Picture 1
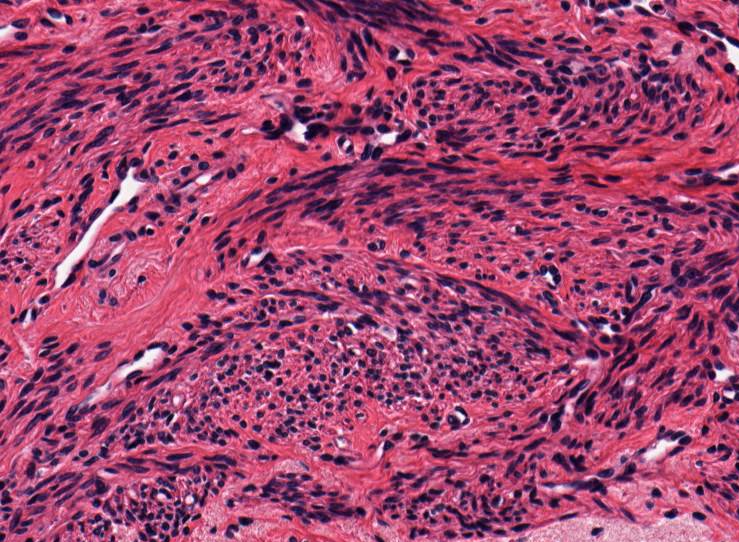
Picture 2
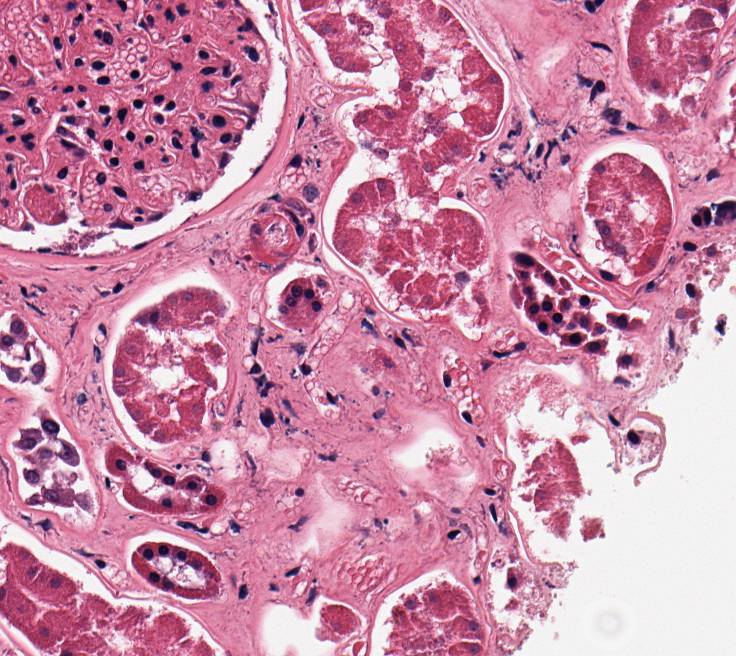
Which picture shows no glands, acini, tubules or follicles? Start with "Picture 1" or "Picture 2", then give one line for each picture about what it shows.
Picture 1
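What picture 1 shows: No epithelium or glands are present anywhere in the field.
What picture 2 shows: Most tubules in the field are lined by cells with abundant granular eosinophilic cytoplasm.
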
